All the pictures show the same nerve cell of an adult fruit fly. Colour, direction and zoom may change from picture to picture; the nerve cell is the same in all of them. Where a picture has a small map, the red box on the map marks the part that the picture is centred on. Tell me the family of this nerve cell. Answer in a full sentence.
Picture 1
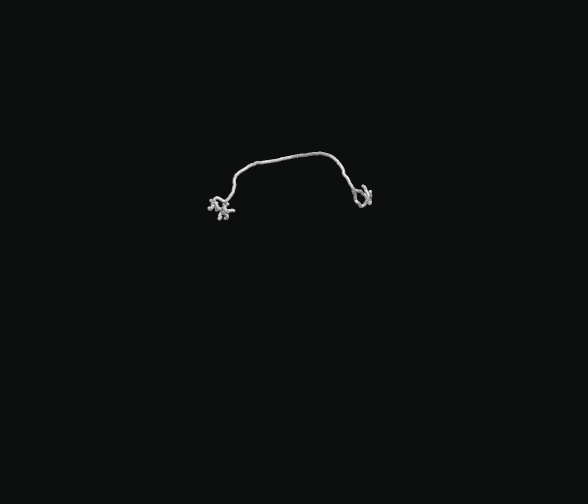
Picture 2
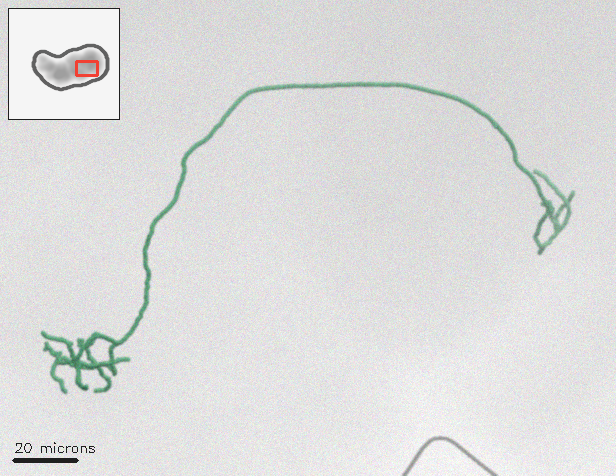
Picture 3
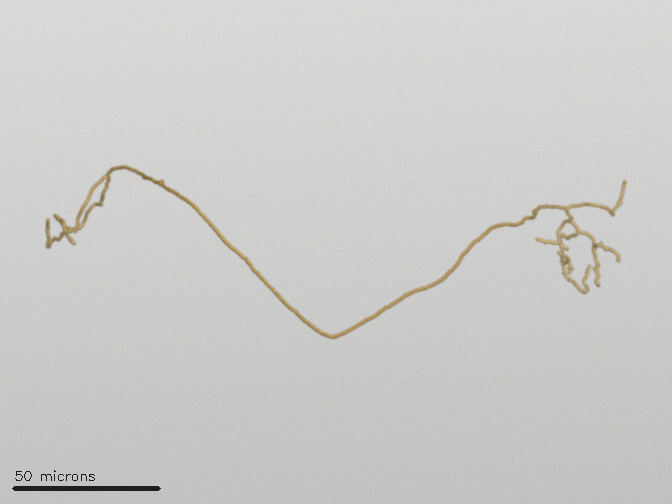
The family is class olfactory.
